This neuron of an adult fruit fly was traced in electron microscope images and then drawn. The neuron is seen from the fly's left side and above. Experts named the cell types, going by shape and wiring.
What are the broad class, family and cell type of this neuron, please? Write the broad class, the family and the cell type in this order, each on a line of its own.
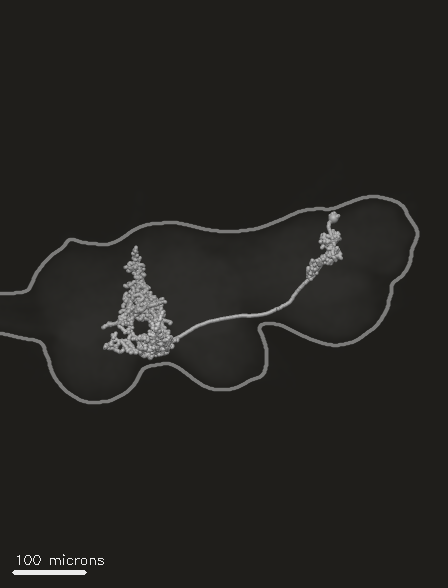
nerve-cord intrinsic neuron
hemilineage 05B
IN05B028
